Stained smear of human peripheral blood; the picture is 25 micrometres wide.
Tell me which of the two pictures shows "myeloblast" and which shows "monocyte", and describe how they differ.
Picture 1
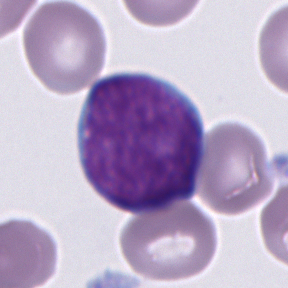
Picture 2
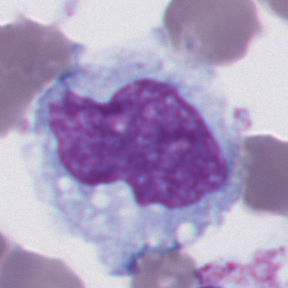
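Picture 1 is the myeloblast, picture 2 the monocyte. The myeloblast's nucleus is roundish with no indentation or lobes, while the monocyte's is notched along its upper and lower borders.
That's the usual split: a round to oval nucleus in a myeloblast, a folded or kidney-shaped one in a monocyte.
The myeloblast has only a very thin deep blue rim of cytoplasm, with the nucleus filling about 90% of a cell about 13 by 11 micrometres, whereas the monocyte has a wide rim of pale grey-blue cytoplasm.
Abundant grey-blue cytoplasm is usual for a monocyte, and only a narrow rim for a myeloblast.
Only the monocyte has vacuoles, several small clear ones below the nucleus. The myeloblast's chromatin is finely stippled and evenly spread, with no coarse dark clumps.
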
